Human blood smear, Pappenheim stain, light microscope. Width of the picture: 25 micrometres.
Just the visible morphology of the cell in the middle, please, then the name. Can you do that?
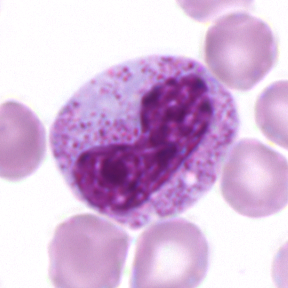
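Notice the rounded, smooth outline with no surface projections. The nucleus has two lobes joined by a narrower part and runs diagonally from lower left to upper right. Its chromatin is dark purple and coarsely clumped. It's a band neutrophil.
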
